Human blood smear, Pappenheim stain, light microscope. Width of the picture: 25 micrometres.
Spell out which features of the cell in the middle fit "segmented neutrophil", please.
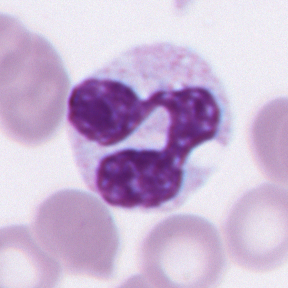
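This segmented neutrophil has a nucleus divided into three lobes.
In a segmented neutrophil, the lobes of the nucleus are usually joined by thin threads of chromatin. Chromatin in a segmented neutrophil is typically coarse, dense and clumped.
Here the chromatin is dark purple and coarsely clumped, which fits. The cytoplasm is plentiful and pale pinkish-lilac, and it holds fine, small granules of the same pinkish-lilac colour.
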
